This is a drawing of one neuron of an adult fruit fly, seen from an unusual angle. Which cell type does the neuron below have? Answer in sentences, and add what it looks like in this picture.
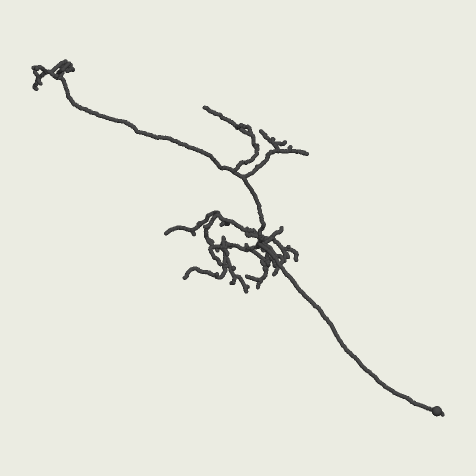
The cell type is IN07B079. Its broad class is nerve-cord intrinsic neuron. Its cell body lies at the lower right of the picture. As drawn here it is about as wide as it is tall.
